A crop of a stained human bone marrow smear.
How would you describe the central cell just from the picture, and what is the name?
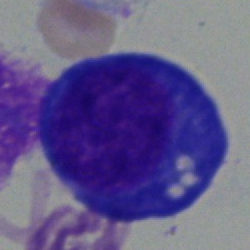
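Notice the smooth, roughly round outline of this cell. Its cytoplasm is deep blue, and the band of it is widest on the right side. Down in the lower right of that cytoplasm sits a small cluster of clear round vacuoles. What you are looking at is a proerythroblast.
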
